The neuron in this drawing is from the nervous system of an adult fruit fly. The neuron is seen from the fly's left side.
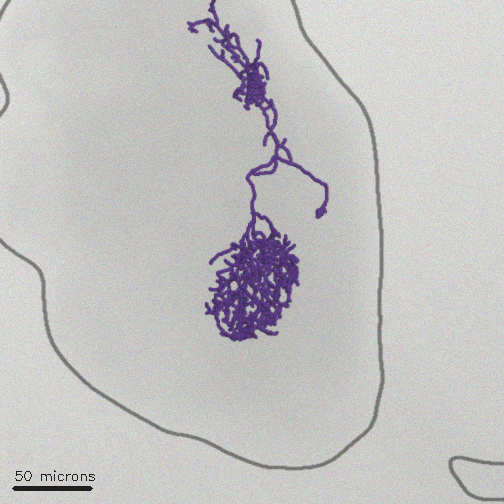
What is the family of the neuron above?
hemilineage VPNp&v1_ventral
